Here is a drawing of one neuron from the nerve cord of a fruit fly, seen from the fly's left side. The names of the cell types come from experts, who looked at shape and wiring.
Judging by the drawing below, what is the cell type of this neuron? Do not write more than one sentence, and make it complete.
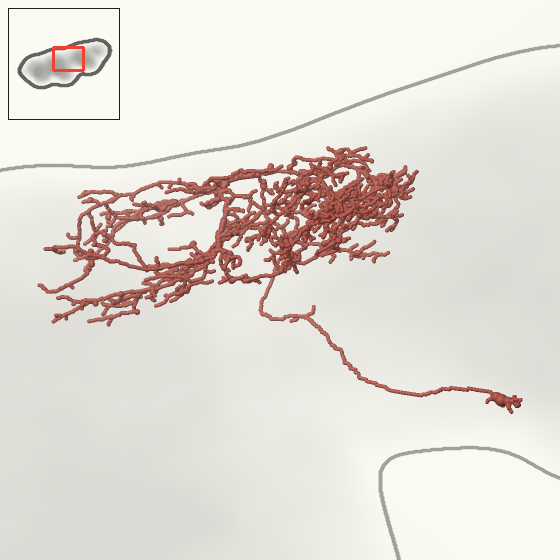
This neuron is included in the cell type IN02A019.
